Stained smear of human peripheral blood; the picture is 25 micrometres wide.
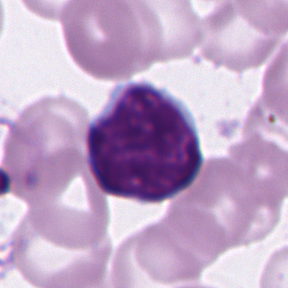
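Typical lymphocyte, centre. Nucleus about 10 micrometres across, filling almost the whole cell; cytoplasm only a very thin rim, pale blue where it shows at upper left. Chromatin dark purple, coarsely clumped. No distinct nucleoli seen.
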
